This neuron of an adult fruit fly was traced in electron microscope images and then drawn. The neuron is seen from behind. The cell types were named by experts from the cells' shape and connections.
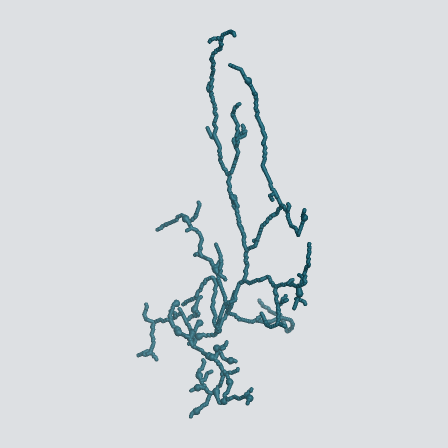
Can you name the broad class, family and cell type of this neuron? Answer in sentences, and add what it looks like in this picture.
This is an optic-lobe intrinsic neuron. Its family is Cm. It is of cell type Cm16. The drawing shows no cell body. The picture shows dozens of branch ends.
